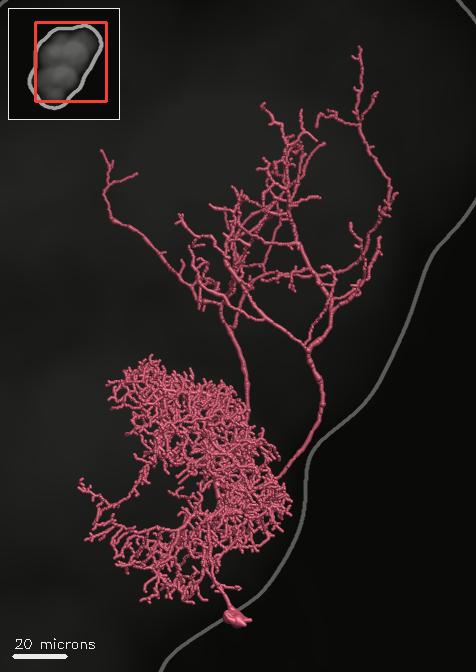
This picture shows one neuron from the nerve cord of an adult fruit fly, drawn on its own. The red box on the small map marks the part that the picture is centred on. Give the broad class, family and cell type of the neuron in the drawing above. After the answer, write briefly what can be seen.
Its broad class is nerve-cord intrinsic neuron. The family is hemilineage 19A. Its cell type is IN19A018. By the scale bar it is about 250 microns tall in this view. The picture shows more than a hundred branch ends.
